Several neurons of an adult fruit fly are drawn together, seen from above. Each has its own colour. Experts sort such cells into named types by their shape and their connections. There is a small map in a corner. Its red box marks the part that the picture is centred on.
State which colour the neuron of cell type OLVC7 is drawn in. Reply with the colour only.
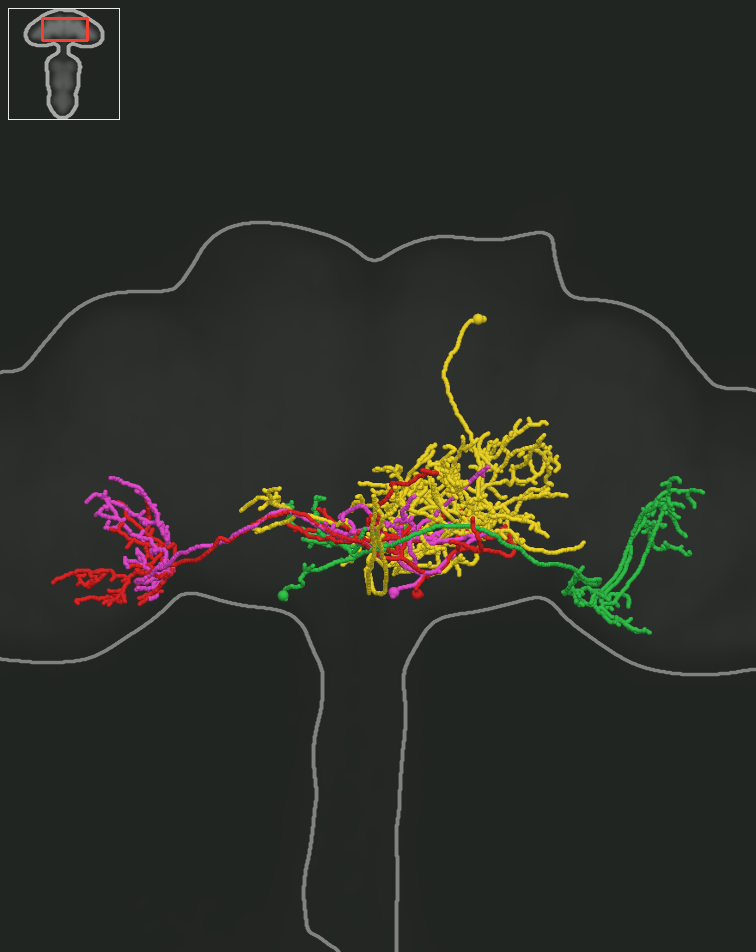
green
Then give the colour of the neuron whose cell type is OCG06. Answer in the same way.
yellow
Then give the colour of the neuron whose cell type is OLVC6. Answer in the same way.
red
